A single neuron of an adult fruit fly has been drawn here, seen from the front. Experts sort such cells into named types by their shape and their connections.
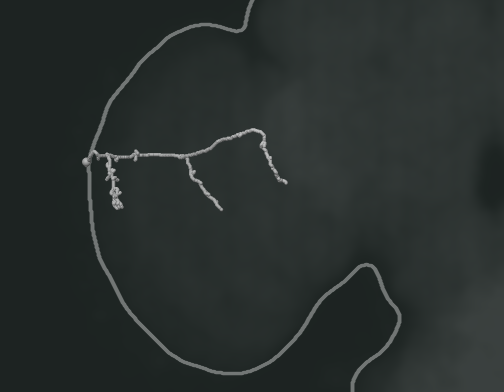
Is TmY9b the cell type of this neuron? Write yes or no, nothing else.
yes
